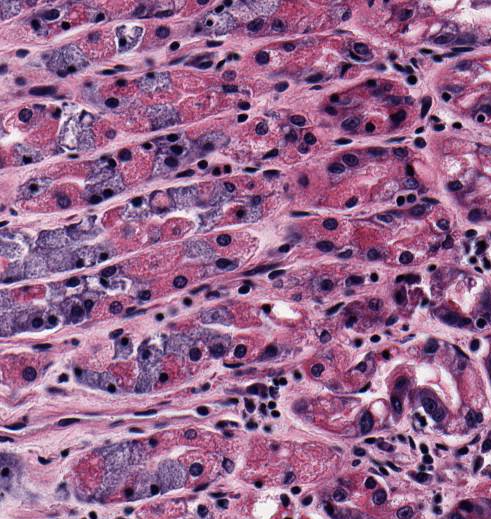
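Stomach: the commonest gland cells are large parietal cells with bright pink cytoplasm and one round central nucleus; chief cells with purple-blue granular cytoplasm form patches within the glands, mostly in the left half. Scant stroma holds slender, dark, elongated nuclei parallel to the glands.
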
